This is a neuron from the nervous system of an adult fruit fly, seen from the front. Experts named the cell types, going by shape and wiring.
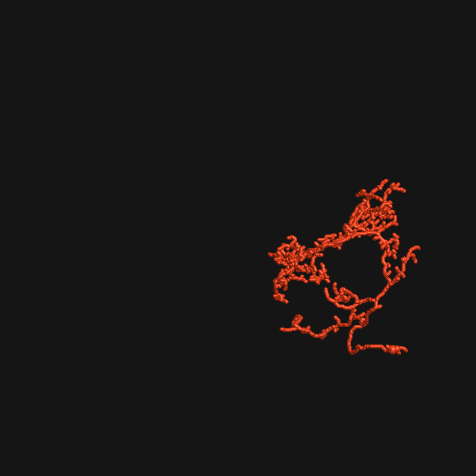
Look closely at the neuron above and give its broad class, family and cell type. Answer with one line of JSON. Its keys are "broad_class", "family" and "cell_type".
{"broad_class": "nerve-cord intrinsic neuron", "family": "hemilineage 13A", "cell_type": "IN13A038"}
